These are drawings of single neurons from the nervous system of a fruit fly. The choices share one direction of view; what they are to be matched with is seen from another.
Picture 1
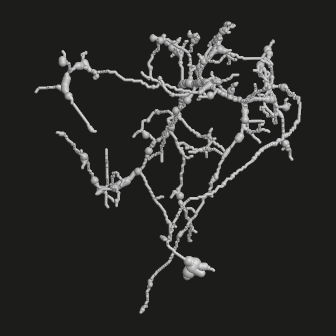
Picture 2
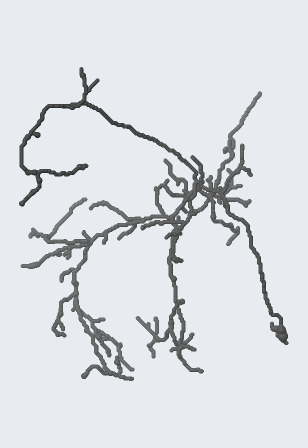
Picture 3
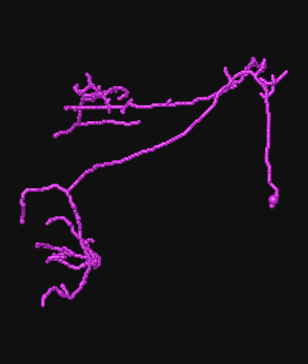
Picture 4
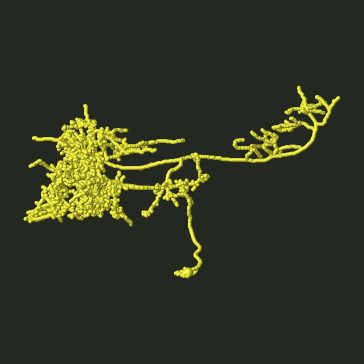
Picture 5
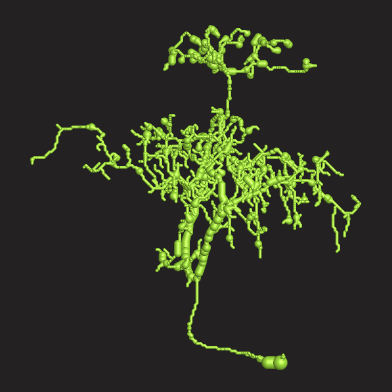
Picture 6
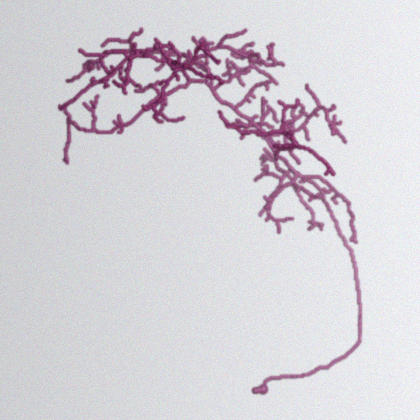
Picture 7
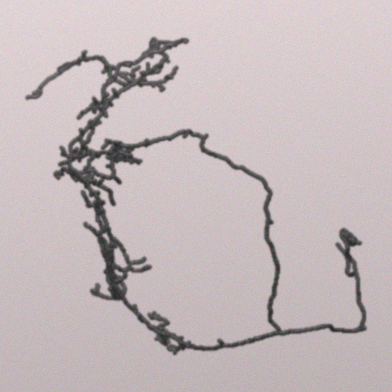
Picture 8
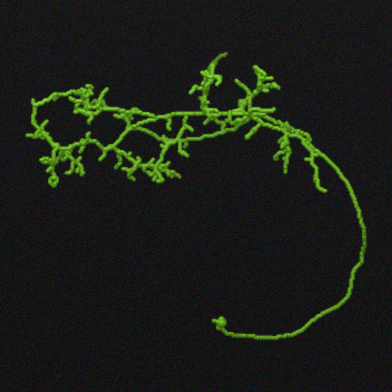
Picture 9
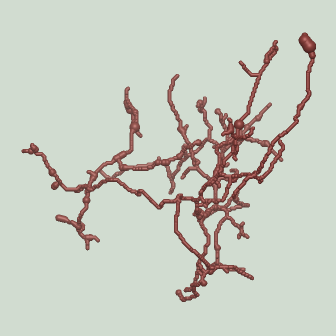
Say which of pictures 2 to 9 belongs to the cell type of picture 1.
6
